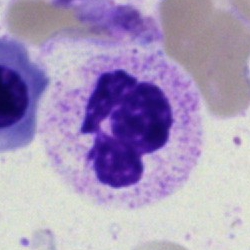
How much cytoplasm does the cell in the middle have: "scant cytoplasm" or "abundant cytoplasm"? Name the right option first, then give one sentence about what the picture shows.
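Abundant cytoplasm. The cytoplasm is abundant and pale pink.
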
